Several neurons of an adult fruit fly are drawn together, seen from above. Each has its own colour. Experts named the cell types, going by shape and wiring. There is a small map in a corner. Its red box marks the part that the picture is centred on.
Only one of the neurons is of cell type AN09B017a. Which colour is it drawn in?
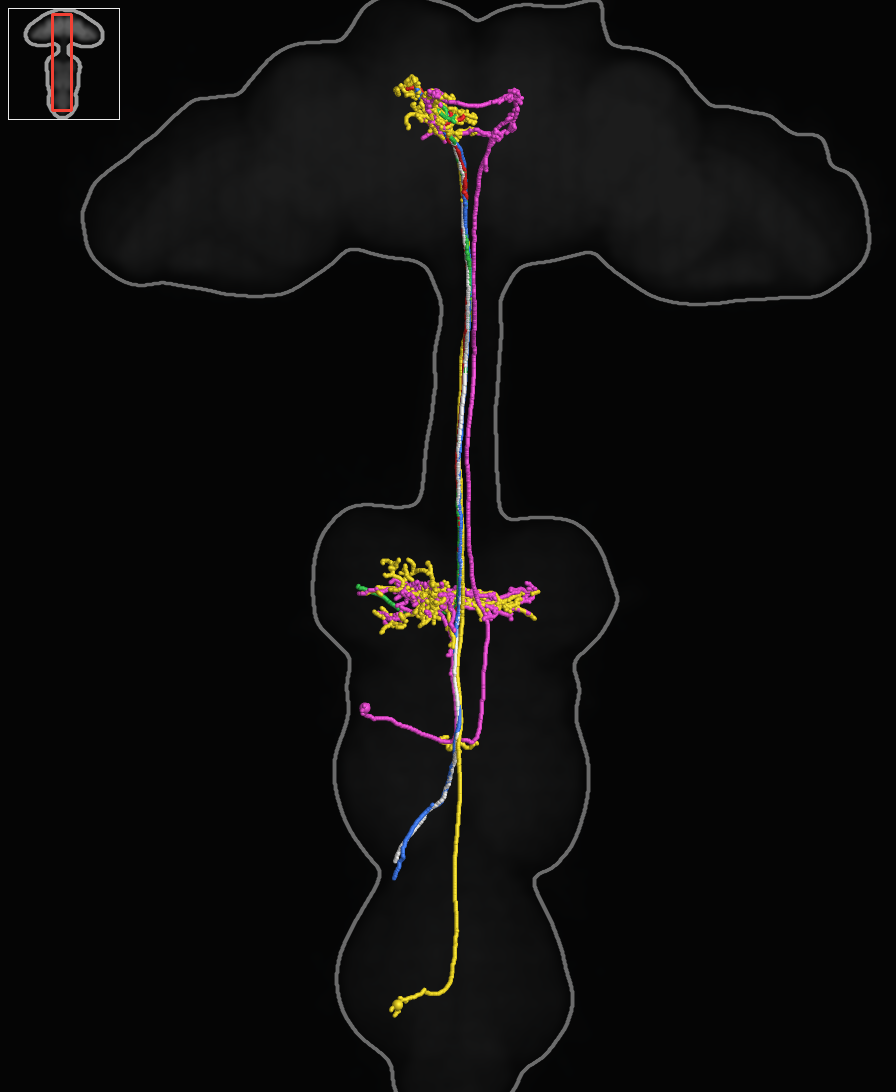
magenta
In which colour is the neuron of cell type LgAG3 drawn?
blue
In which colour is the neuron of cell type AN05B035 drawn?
yellow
